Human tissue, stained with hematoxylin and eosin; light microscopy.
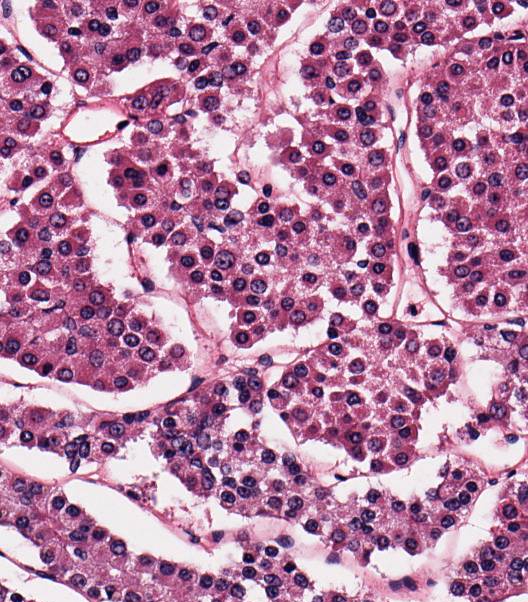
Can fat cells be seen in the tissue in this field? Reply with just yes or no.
No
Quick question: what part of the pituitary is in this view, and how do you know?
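I'd say pars distalis. Solid nests and branching cords fill the field, split by delicate partitions with scattered thin, elongated dark nuclei, like a fine capillary network. The cells are polygonal, with finely granular pink cytoplasm.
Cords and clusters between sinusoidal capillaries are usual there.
No gland lumens form inside the groups.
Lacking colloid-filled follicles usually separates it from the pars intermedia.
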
